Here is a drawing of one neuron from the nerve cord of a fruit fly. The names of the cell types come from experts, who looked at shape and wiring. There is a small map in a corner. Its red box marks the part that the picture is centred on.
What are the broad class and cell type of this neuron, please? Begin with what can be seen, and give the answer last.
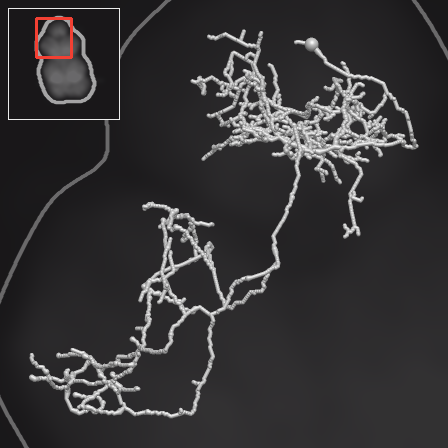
Dozens of branch ends can be seen. As drawn here it is about as wide as it is tall. This is a nerve-cord intrinsic neuron. The cell type is INXXX307.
